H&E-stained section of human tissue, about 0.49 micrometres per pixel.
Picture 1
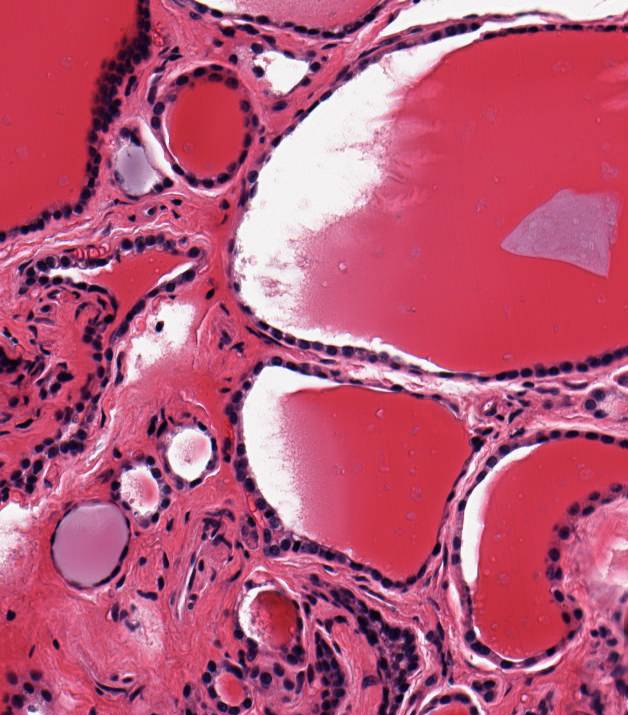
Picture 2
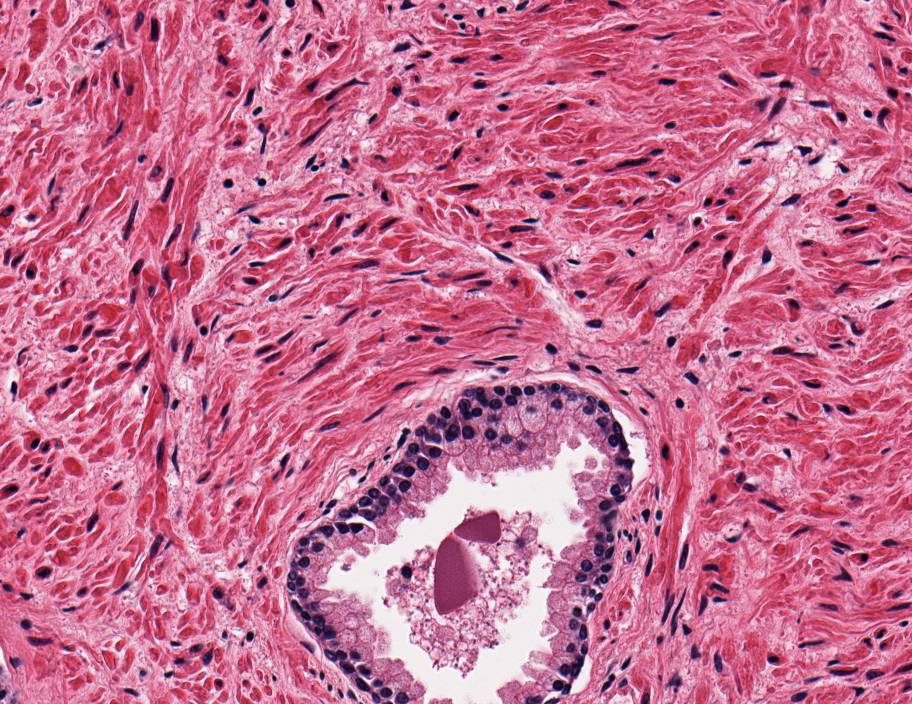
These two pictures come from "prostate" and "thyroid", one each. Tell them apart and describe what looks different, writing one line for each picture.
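Picture 1 – thyroid. Each follicle is lined by a single layer of flattened to low cuboidal cells with small dark nuclei.
Picture 2 – prostate. The gland is lined by columnar cells with pale, finely vacuolated cytoplasm.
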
